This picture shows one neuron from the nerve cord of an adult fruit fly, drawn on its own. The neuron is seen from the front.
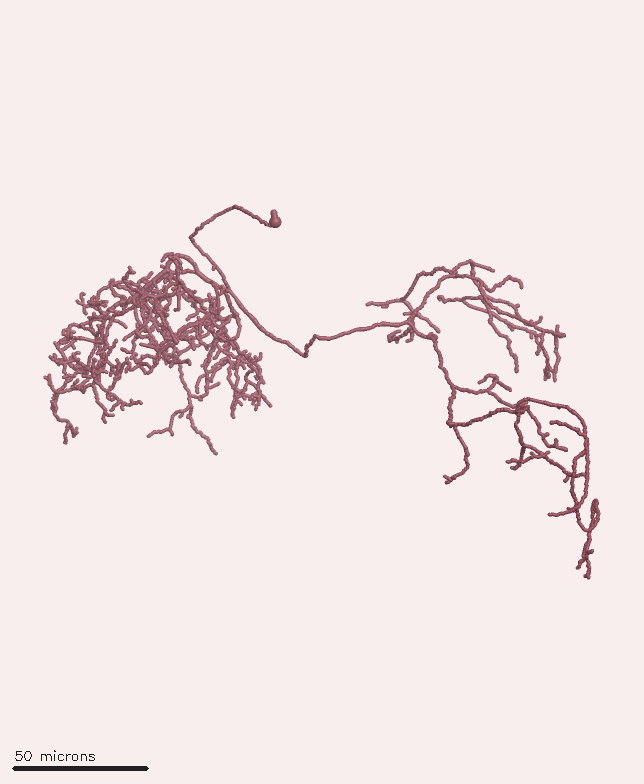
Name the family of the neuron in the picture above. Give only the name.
hemilineage 19B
